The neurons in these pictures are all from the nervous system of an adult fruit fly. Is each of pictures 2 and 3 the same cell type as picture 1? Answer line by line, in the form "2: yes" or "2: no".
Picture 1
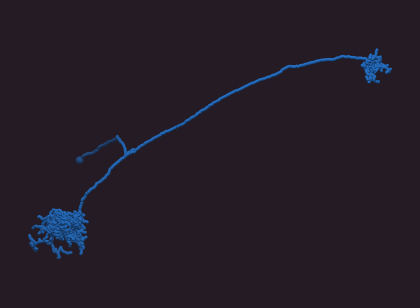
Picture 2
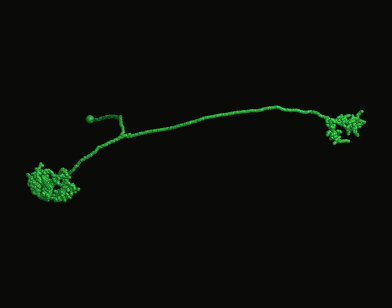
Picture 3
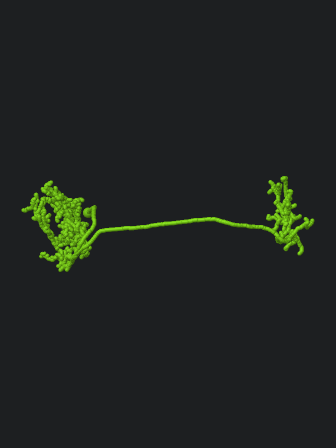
2: no
3: no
